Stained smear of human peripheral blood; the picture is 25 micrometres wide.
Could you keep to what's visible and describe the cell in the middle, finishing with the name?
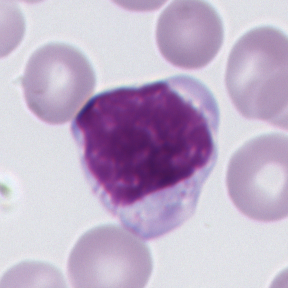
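Look first at the chromatin: it is dense and dark purple, with a coarse, clumped texture. You won't find any nucleoli in the nucleus. Now turn to the cytoplasm, which is very pale, nearly colourless, with only a faint grey-blue tint. It shows no distinct coloured granules. This is a large granular lymphocyte.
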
